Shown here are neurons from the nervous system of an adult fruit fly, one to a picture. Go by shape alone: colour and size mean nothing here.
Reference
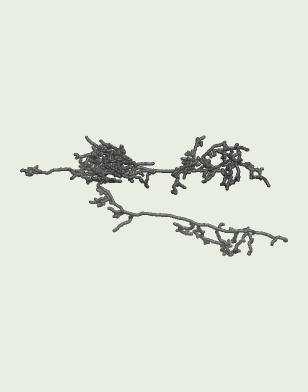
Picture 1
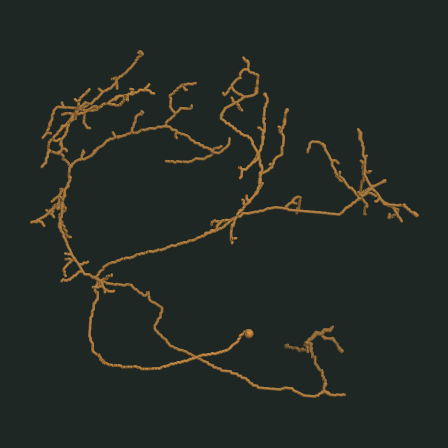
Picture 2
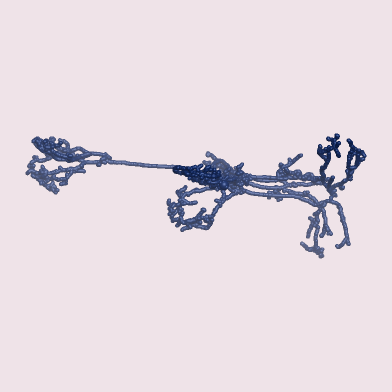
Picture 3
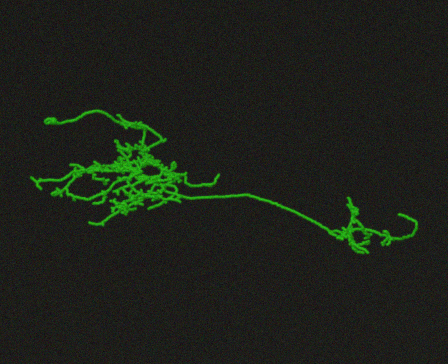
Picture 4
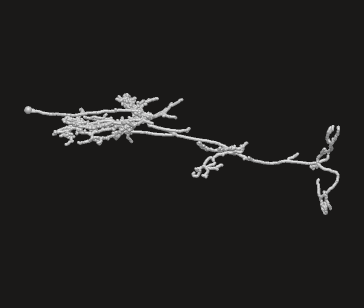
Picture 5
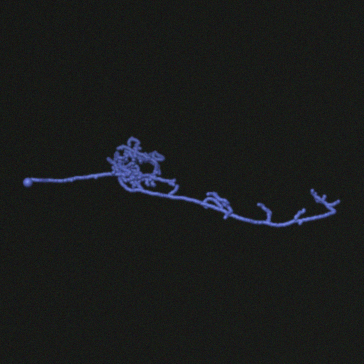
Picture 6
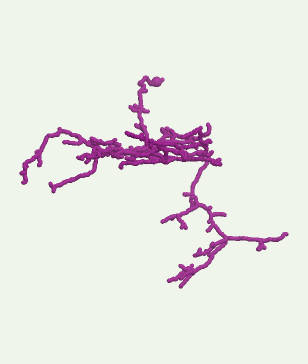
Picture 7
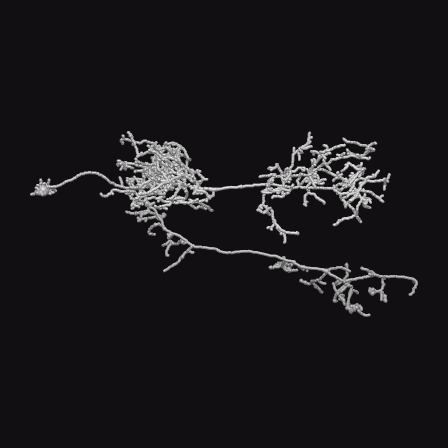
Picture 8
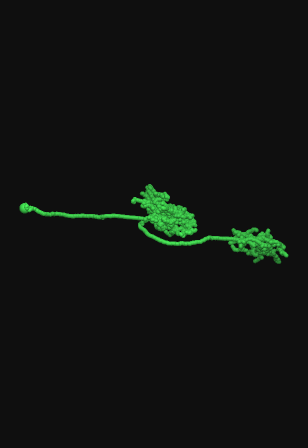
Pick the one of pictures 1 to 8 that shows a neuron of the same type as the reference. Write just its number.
7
